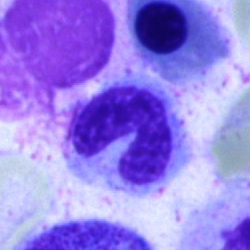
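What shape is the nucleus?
A curved horseshoe, with its open side facing downward.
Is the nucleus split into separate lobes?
No, it is one continuous band.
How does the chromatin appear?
Dark purple and coarsely clumped.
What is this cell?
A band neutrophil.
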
